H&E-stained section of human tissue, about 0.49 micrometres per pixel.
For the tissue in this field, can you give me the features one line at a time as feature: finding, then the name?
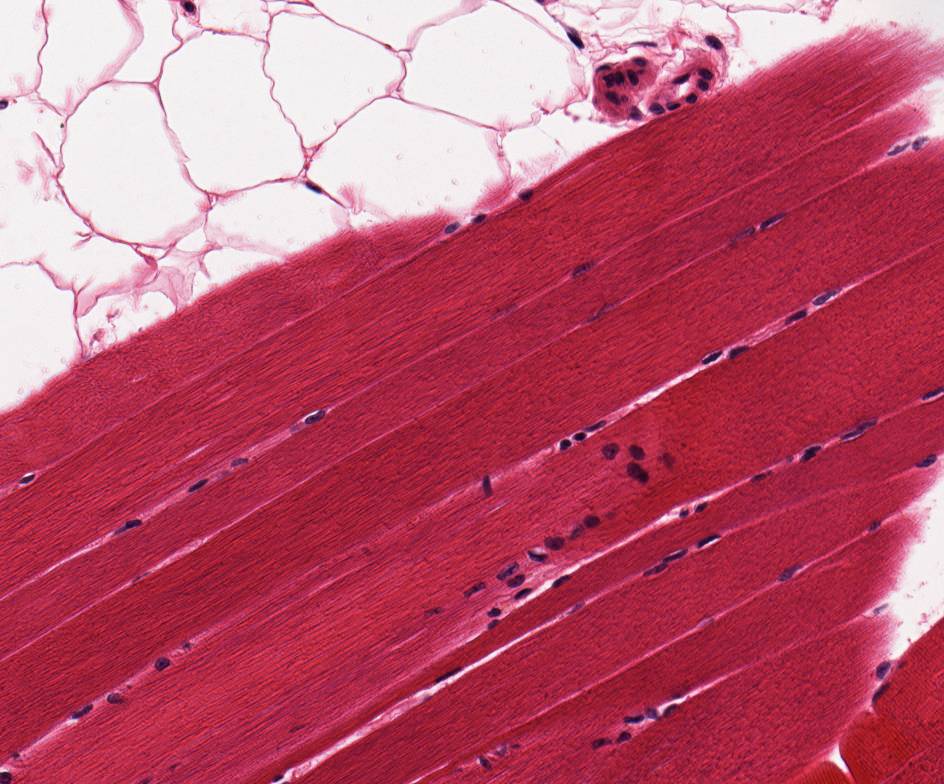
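Fibres: long, parallel, diagonal, lower left to upper right
Shape: unbranched, even width throughout
Nuclei: dark, elongated, at fibre edges, not central
Upper left: large empty-looking fat cells, thin pink walls
Name: skeletal muscle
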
